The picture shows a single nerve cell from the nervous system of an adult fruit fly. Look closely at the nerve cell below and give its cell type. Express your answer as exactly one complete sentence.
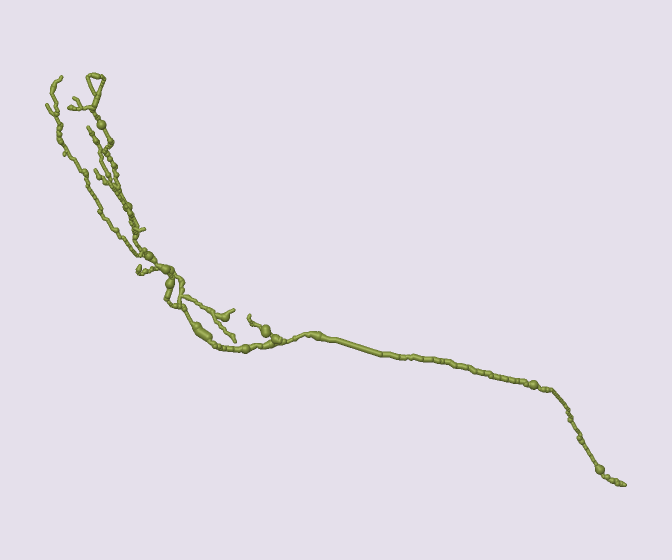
So far as cell type goes, this nerve cell is WG3.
